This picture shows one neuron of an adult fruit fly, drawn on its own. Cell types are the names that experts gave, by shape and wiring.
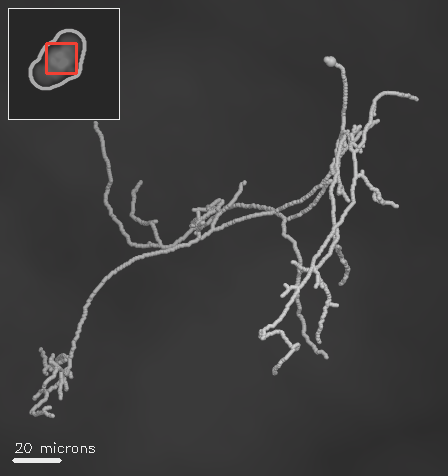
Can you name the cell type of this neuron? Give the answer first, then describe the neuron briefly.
The cell type is AOTU004. It is a central-brain intrinsic neuron. The cell body is at the upper right of the picture. By the scale bar it is about 170 microns wide in this view. The picture shows dozens of branch ends.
